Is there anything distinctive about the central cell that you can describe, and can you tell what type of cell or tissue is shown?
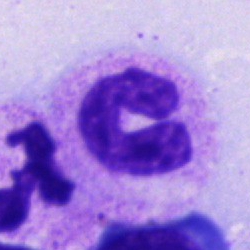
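First, notice the nucleus: it curves into a C, opening to the right. The chromatin is dark purple and coarsely clumped. Around it is abundant pale pink-lilac cytoplasm, filled with fine pinkish-violet granules. This is a band neutrophil.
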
